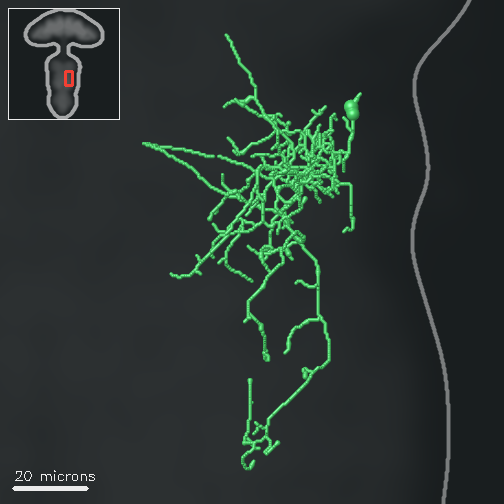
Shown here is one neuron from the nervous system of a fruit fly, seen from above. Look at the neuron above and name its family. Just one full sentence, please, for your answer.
When grouped by family, this neuron is hemilineage 17A.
